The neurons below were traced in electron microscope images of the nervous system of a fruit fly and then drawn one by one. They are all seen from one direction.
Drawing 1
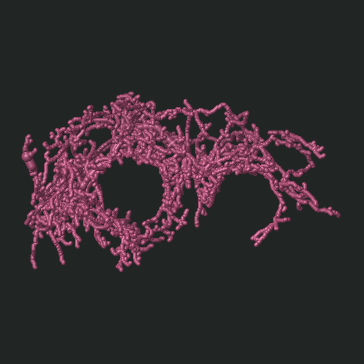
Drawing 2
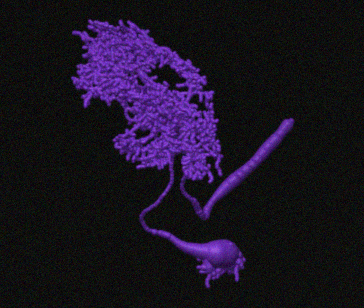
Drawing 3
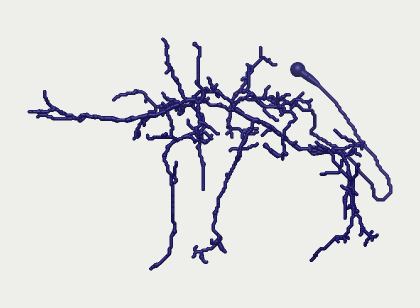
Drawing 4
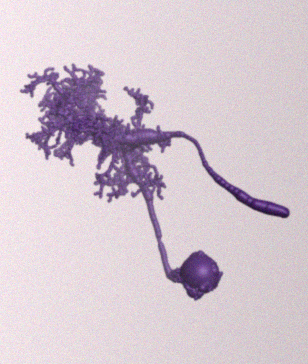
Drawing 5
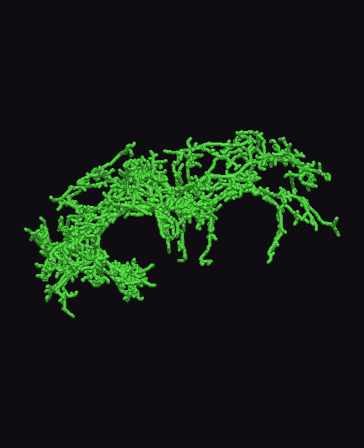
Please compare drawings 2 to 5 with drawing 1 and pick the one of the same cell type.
5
